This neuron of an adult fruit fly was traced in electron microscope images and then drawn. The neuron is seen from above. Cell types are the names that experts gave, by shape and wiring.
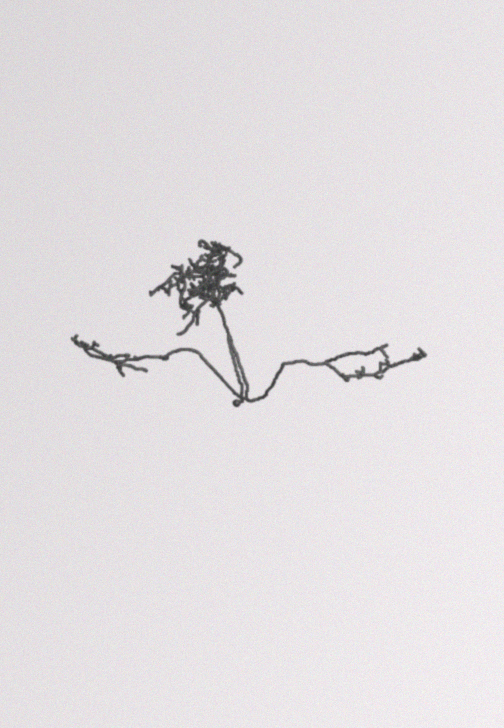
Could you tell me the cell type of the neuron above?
CRE080_d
